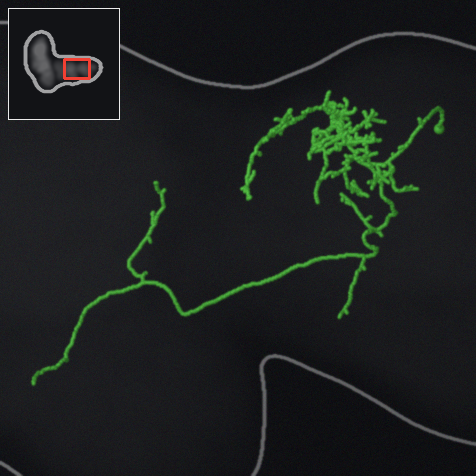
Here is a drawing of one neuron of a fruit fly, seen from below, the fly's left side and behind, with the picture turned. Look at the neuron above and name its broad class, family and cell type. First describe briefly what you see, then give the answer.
The cell body is at the upper right of the picture. Dozens of branch ends can be seen. It is a nerve-cord intrinsic neuron. Its family is hemilineage 19B. It is of cell type IN19B082.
